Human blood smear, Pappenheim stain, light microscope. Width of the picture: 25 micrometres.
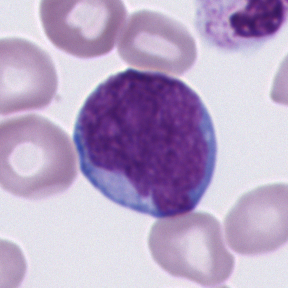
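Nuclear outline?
Small notch in the lower edge.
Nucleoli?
None seen.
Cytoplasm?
Blue, darker toward the cell edge; no granules.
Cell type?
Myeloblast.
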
